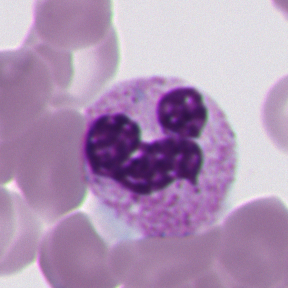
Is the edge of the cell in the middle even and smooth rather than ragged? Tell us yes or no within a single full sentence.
Yes, a smooth outline without projections belongs to this cell.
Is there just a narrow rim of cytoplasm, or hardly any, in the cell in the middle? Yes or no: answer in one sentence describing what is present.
No, the cytoplasm is broad rather than a narrow rim.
